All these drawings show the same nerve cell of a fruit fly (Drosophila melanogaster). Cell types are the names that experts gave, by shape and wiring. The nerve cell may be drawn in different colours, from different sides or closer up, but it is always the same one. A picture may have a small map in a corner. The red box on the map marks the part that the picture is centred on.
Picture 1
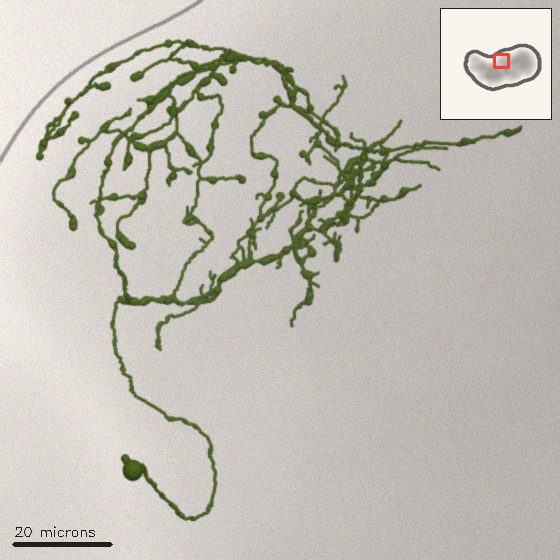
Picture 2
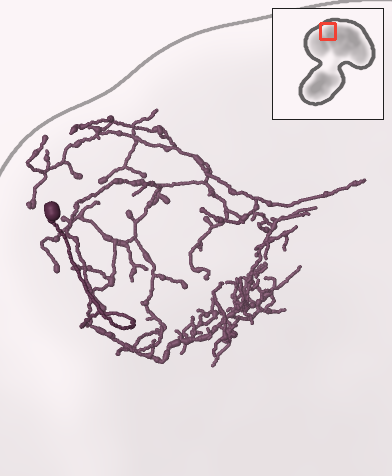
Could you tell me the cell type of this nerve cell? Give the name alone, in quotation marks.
"LHAV3o1"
